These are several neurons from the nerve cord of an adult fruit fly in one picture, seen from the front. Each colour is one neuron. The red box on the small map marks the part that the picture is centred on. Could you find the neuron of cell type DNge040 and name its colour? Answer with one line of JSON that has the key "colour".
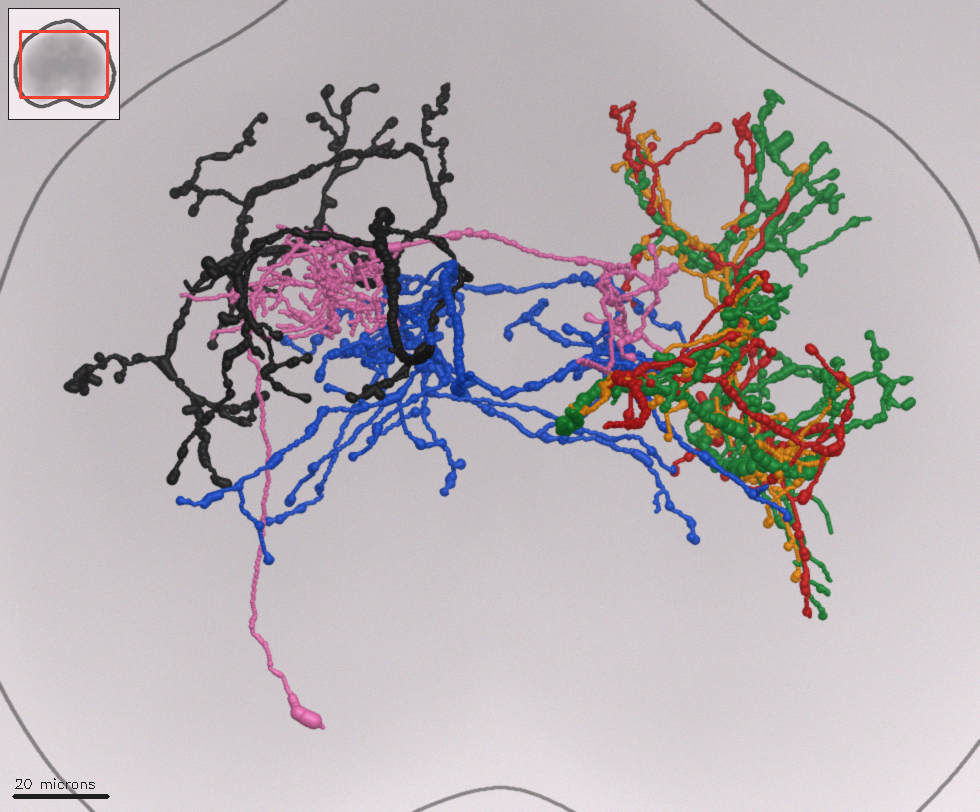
{"colour": "black"}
